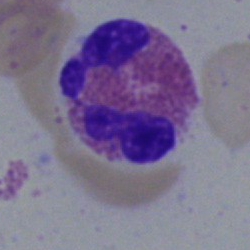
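Eosinophil at centre. I count three or more separate nuclear lobes, and they sit around the edge of the cell, leaving its centre to the cytoplasm. Their chromatin is dense and dark purple. Numerous pink-red granules fill the cytoplasm.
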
